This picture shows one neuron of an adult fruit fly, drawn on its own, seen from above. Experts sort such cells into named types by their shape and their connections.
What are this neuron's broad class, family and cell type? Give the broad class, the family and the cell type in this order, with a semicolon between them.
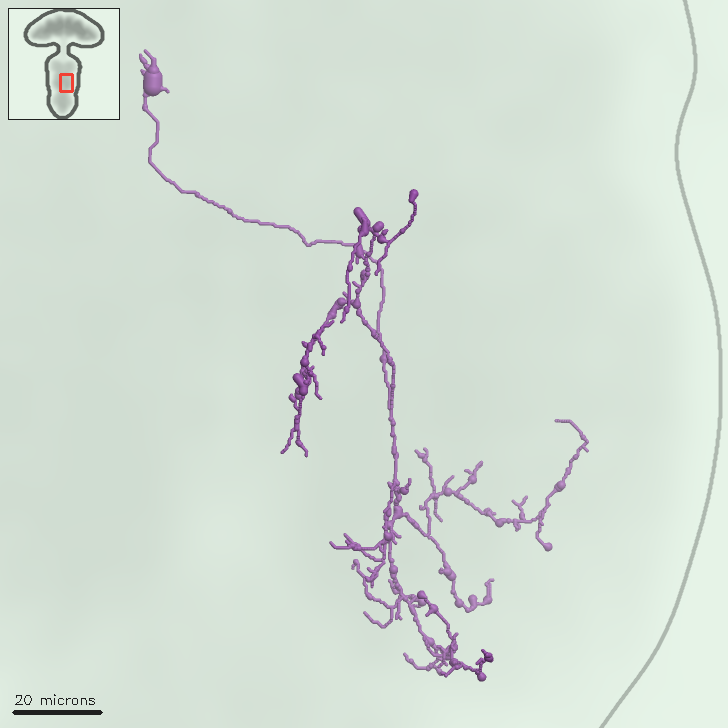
nerve-cord intrinsic neuron; hemilineage 14A; IN14A046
